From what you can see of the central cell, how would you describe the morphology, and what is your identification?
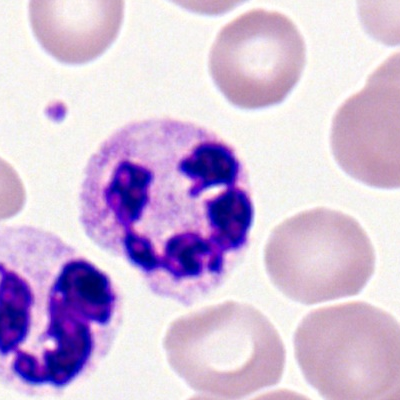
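Roughly round with a smooth edge, the central cell holds a nucleus split into more than three separate lobes. These lobes lie in a rough ring around the edge, so the middle of the cell is left clear. The chromatin is dark purple and coarsely clumped. The cell is a segmented neutrophil.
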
